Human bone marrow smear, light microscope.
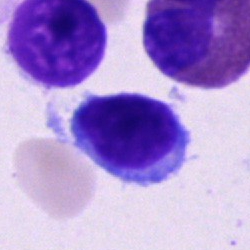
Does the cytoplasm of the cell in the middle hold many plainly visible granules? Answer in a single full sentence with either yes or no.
No, the cytoplasm does not hold many granules; none are visible in it.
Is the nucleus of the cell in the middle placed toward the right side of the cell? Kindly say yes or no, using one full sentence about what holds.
No, the nucleus of this cell lies toward the left instead.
